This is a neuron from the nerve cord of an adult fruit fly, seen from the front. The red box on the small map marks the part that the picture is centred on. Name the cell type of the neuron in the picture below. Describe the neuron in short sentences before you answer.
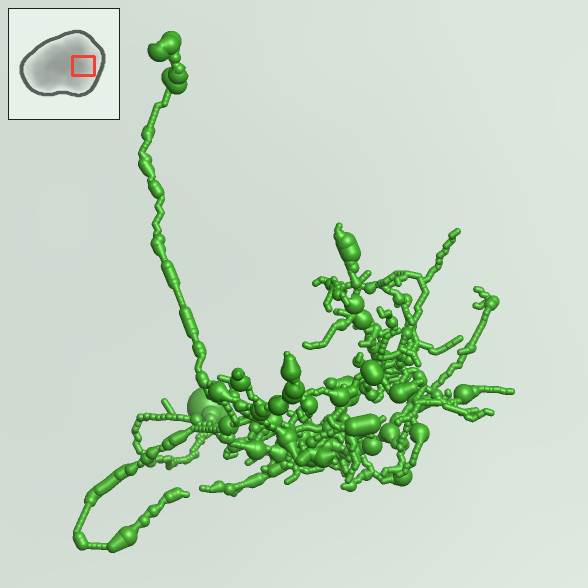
The picture shows dozens of branch ends. In this view it is about as wide as it is tall. This is a nerve-cord intrinsic neuron. Its cell type is IN01B060.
